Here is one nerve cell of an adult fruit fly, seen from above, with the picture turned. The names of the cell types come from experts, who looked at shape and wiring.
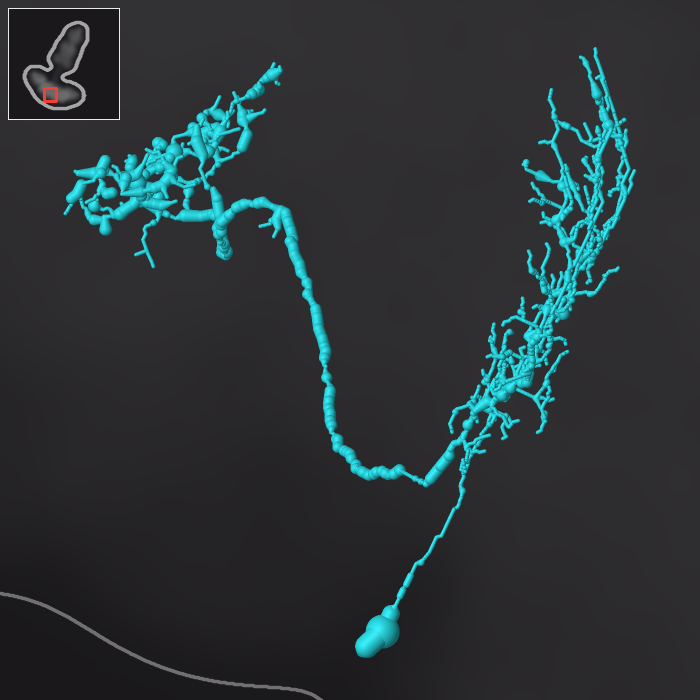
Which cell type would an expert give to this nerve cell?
DNd01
